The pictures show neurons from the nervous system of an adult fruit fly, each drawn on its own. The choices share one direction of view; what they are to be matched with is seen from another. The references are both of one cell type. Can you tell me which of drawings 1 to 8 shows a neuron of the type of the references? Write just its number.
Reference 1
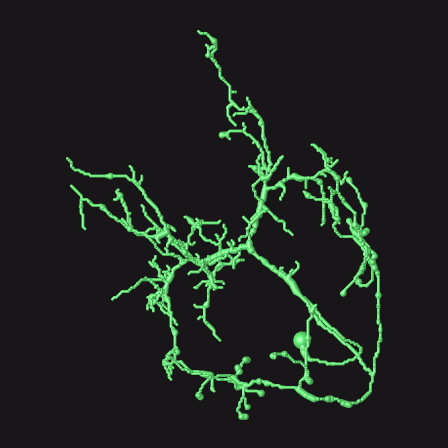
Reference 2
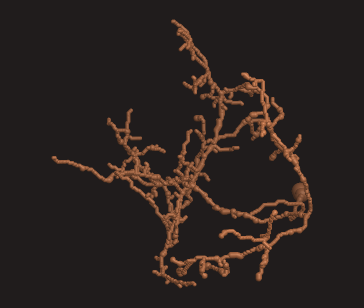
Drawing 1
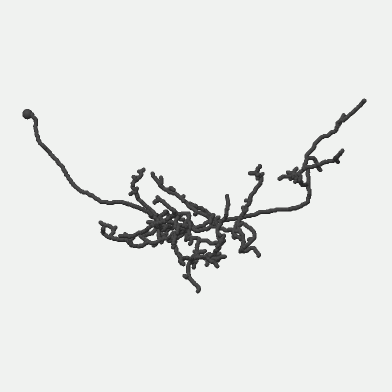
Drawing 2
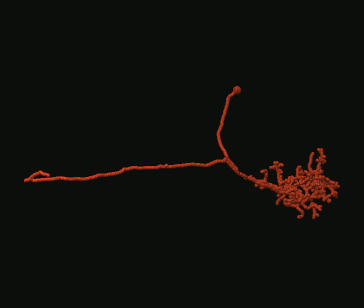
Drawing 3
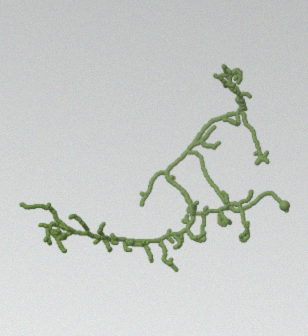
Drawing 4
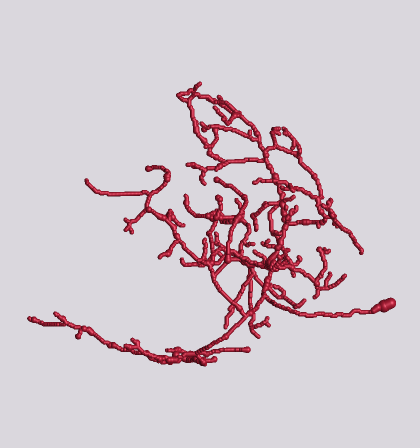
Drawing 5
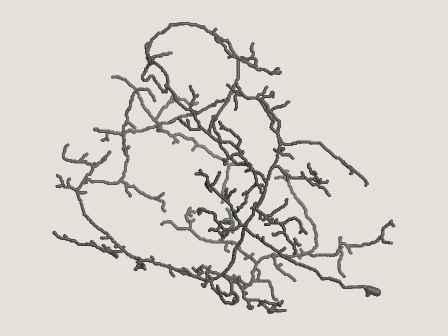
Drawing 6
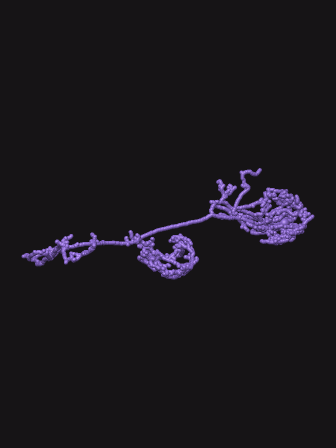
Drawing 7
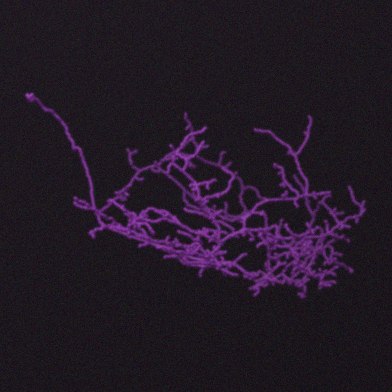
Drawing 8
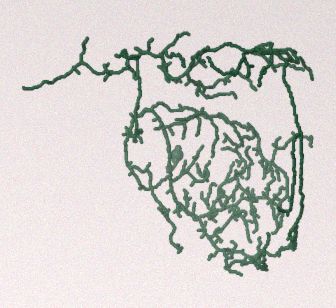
4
